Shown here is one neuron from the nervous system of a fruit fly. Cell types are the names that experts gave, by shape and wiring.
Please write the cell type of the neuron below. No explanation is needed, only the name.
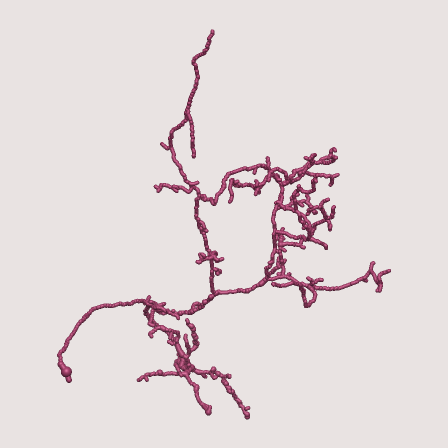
IN09A043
